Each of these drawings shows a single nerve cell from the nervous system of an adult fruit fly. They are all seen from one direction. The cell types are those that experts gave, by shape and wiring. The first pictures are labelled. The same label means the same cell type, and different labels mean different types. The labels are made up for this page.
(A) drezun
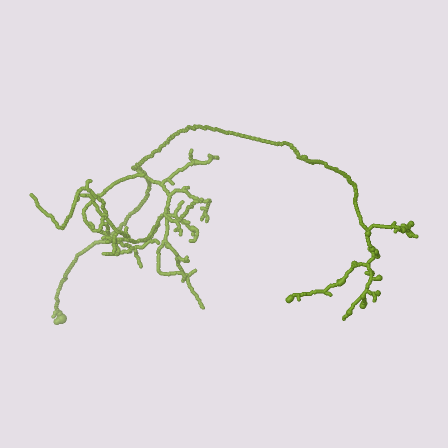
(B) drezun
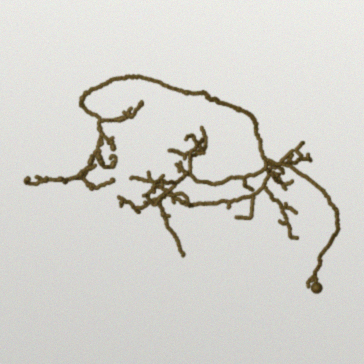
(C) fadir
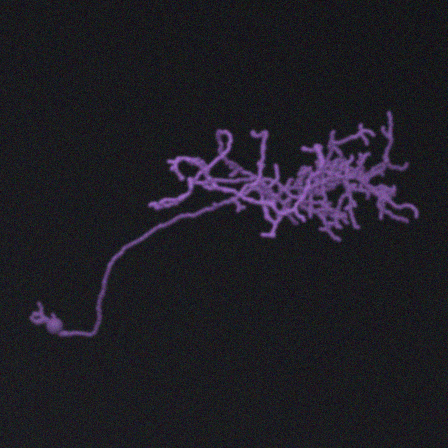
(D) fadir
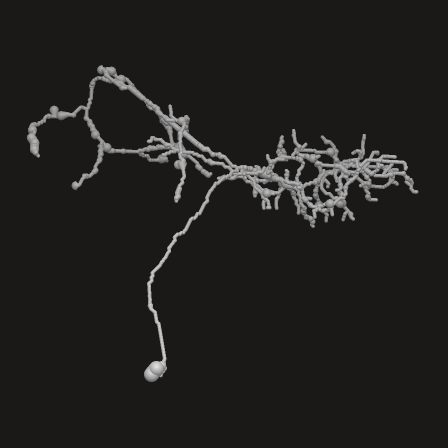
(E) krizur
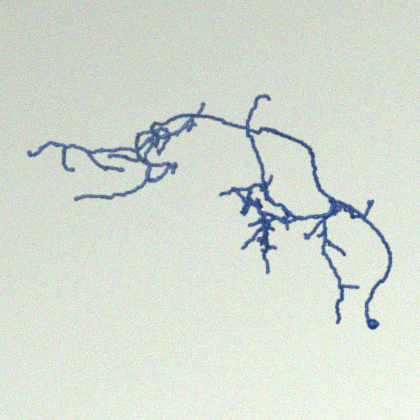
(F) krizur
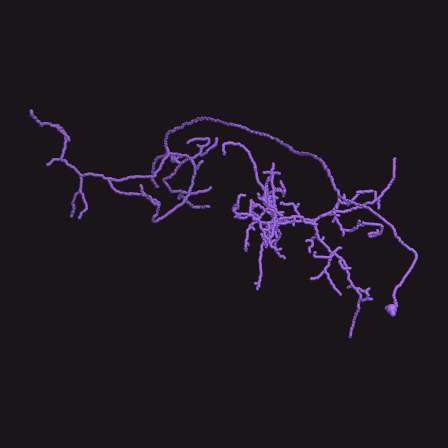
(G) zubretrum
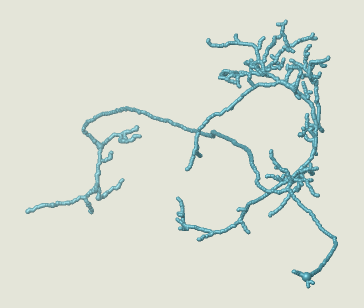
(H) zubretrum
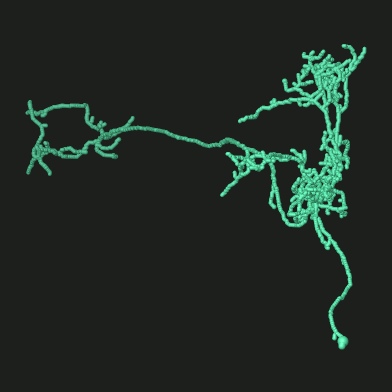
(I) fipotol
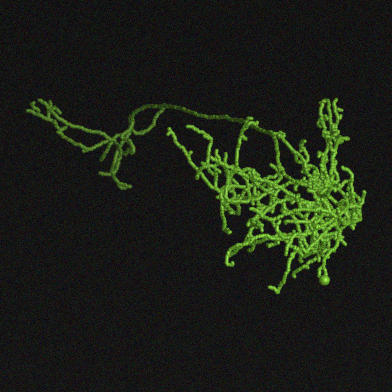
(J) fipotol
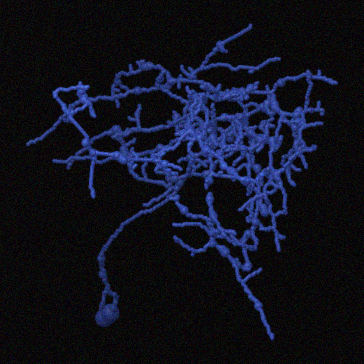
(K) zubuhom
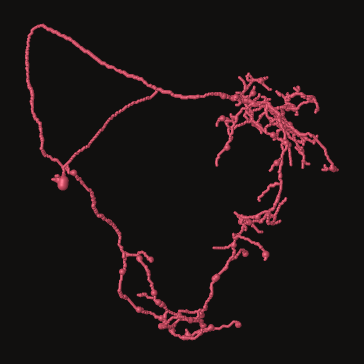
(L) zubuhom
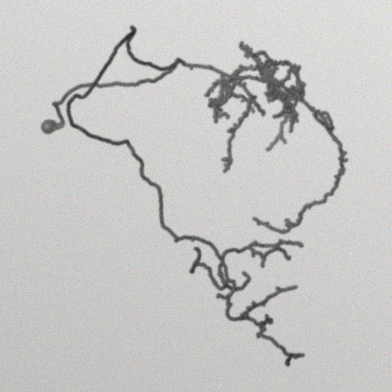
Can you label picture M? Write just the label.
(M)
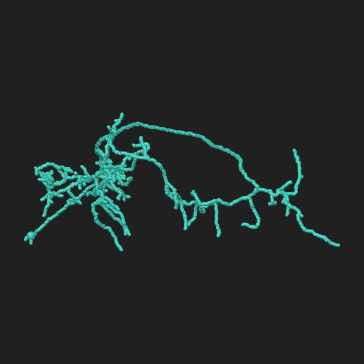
krizur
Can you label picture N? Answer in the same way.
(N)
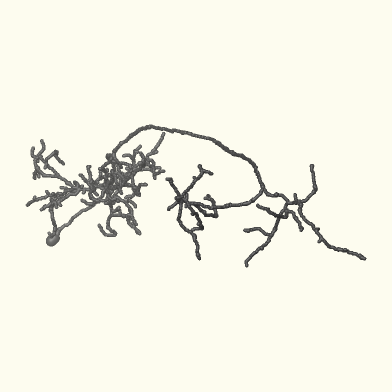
krizur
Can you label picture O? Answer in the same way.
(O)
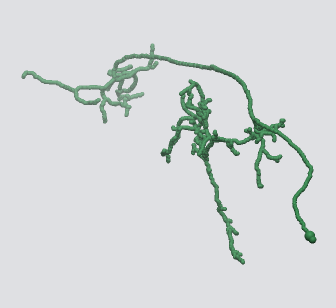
krizur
